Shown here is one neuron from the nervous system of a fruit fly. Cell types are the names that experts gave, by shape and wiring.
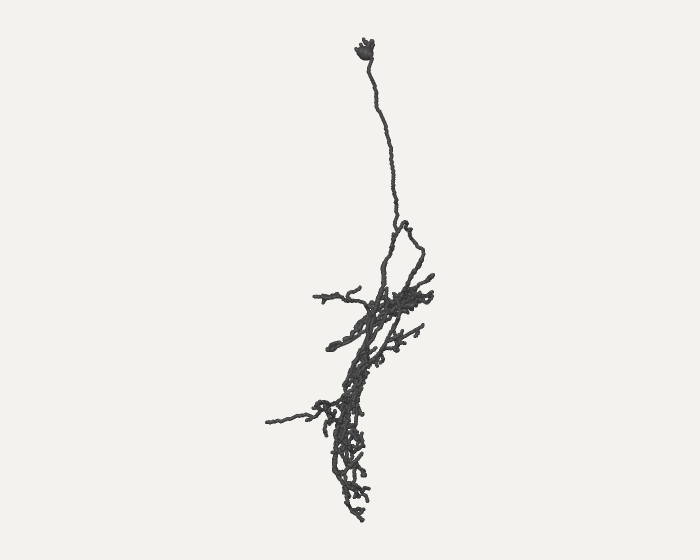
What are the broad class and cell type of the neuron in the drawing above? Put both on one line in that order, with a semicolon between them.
central-brain intrinsic neuron; PS053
